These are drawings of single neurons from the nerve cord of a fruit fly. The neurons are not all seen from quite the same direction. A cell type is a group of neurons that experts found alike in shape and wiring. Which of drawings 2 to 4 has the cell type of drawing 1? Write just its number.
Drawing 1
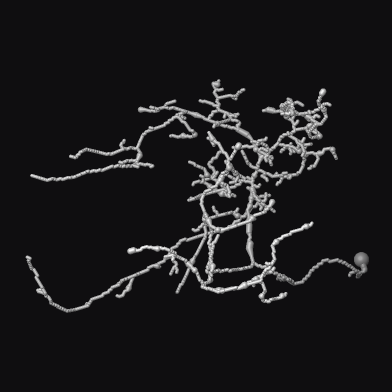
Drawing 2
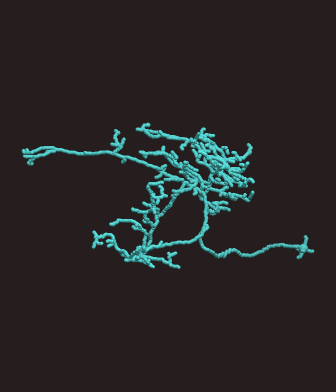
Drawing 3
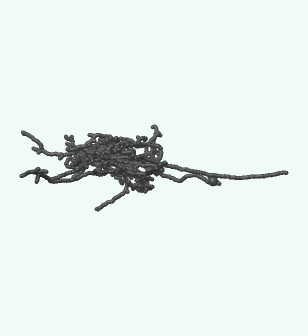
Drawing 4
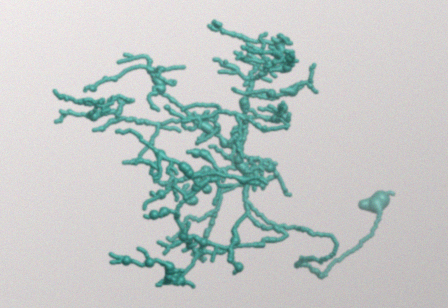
2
